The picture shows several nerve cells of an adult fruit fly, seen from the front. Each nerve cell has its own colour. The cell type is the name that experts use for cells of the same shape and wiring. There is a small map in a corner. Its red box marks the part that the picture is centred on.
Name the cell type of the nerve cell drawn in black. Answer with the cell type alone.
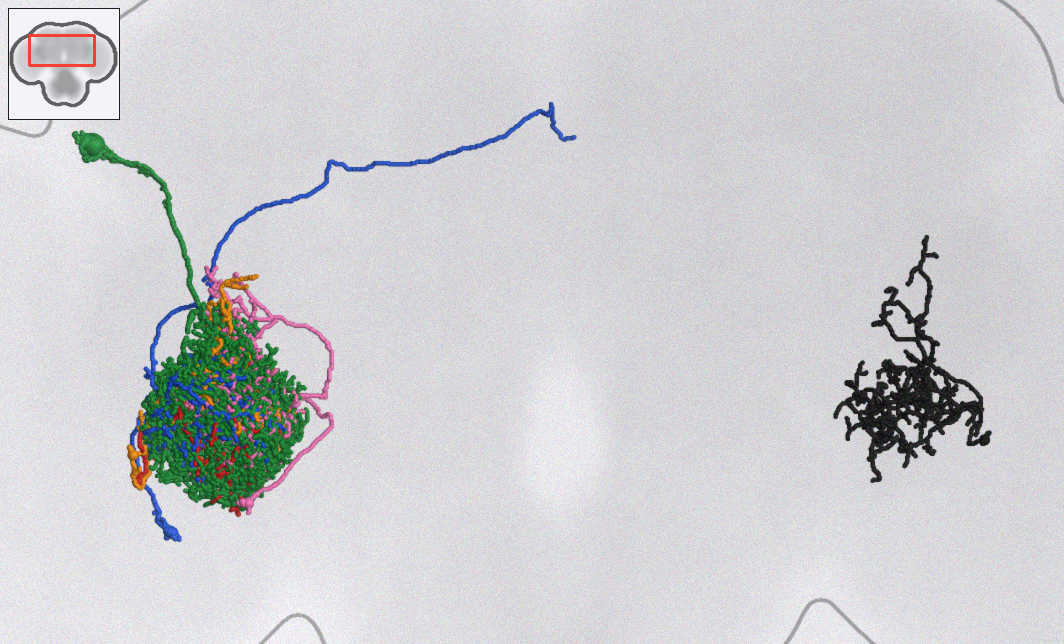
CB2599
